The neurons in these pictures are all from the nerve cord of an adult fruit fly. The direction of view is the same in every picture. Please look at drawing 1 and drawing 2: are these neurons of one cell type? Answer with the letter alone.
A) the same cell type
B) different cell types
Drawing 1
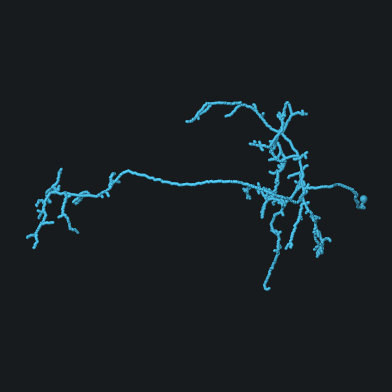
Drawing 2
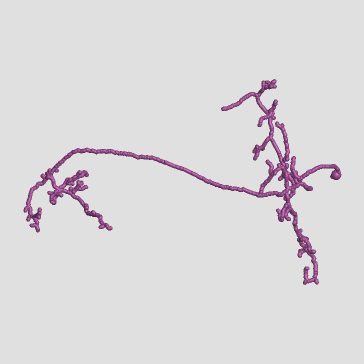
B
